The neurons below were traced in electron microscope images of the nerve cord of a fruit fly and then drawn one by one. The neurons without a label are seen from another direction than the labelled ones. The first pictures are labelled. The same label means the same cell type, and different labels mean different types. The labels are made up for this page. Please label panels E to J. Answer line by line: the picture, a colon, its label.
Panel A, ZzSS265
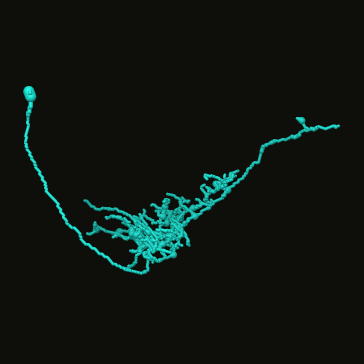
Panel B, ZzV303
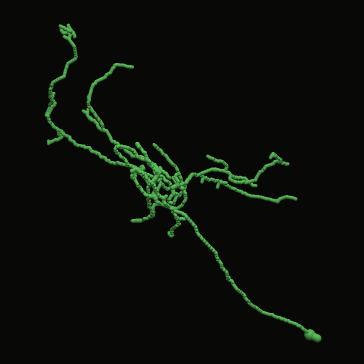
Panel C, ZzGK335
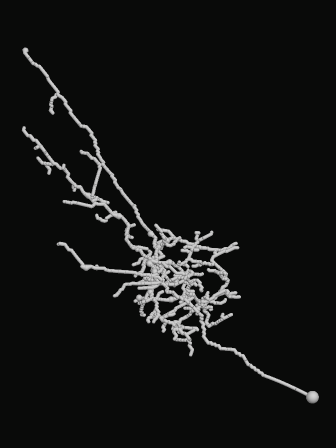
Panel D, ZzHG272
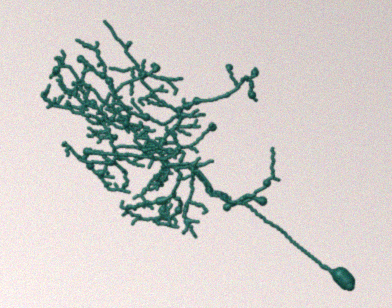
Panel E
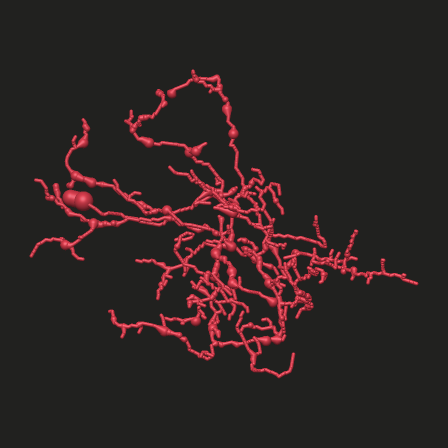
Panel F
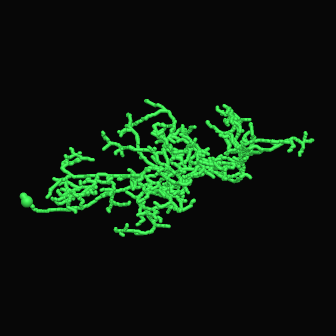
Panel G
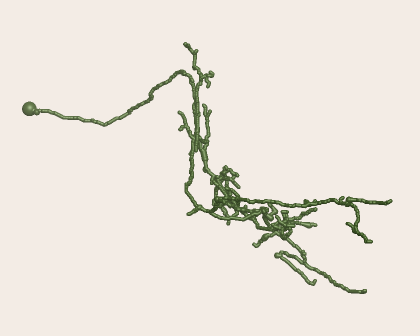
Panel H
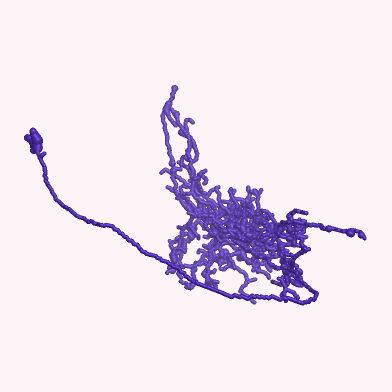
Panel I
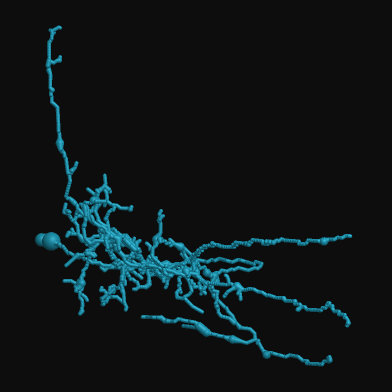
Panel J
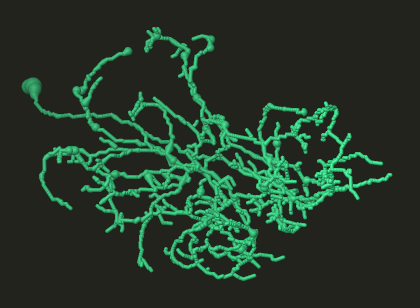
E: ZzHG272
F: ZzHG272
G: ZzGK335
H: ZzGK335
I: ZzGK335
J: ZzHG272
